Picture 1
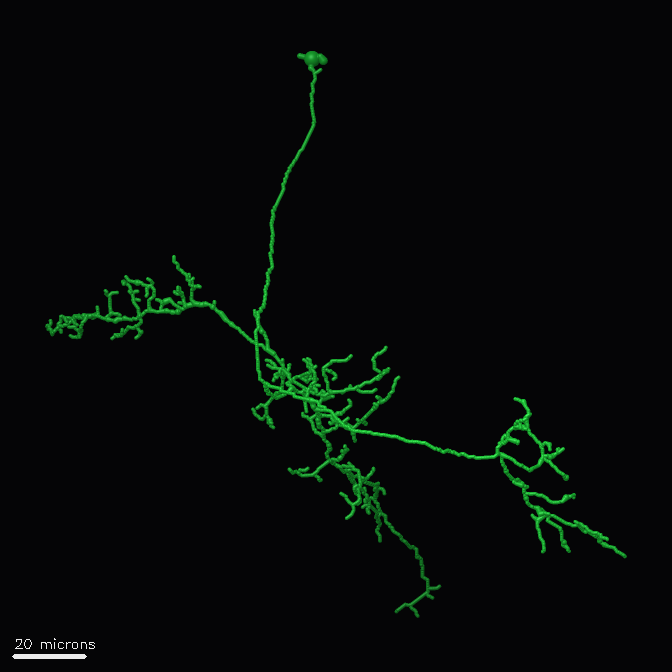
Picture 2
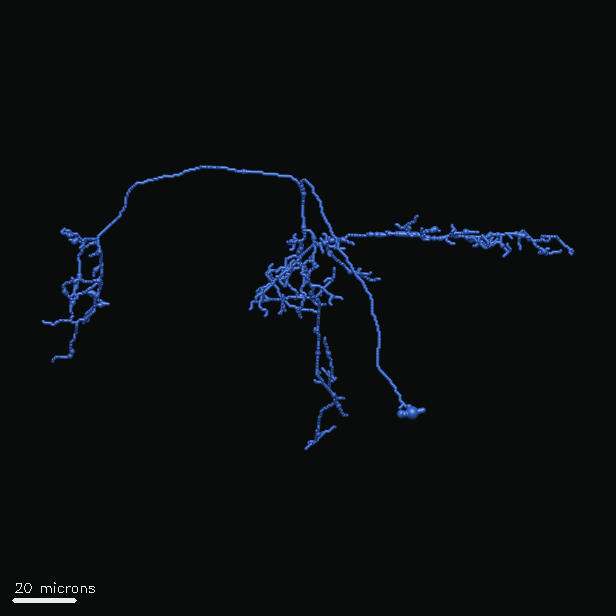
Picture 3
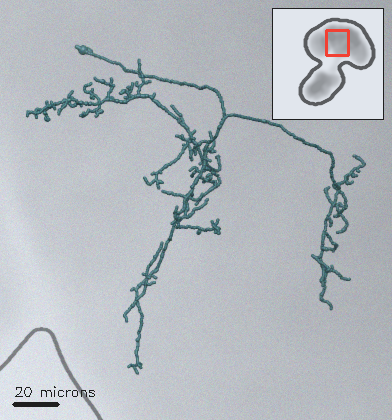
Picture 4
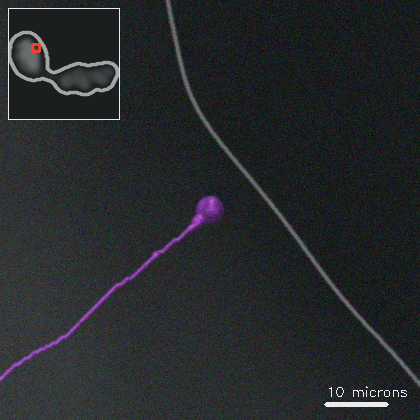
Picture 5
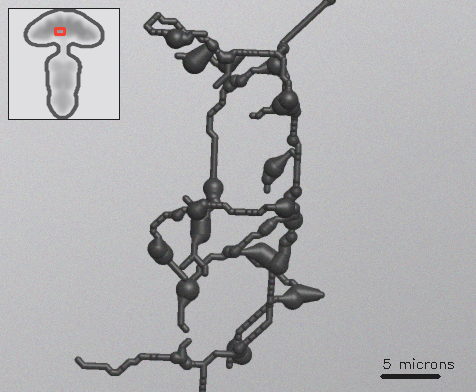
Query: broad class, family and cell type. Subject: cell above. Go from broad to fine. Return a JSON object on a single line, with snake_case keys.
{"broad_class": "central-brain intrinsic neuron", "family": "hemilineage VLPp2", "cell_type": "PS208"}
